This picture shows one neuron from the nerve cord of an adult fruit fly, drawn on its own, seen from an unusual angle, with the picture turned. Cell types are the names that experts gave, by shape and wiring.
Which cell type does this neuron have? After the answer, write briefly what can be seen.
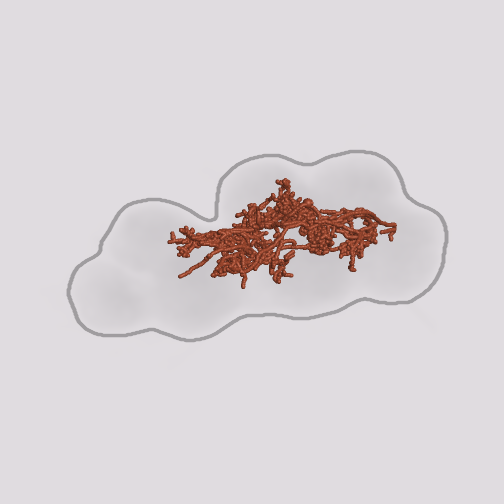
It is of cell type INXXX056. This is a nerve-cord intrinsic neuron. As drawn here it is wider than it is tall.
